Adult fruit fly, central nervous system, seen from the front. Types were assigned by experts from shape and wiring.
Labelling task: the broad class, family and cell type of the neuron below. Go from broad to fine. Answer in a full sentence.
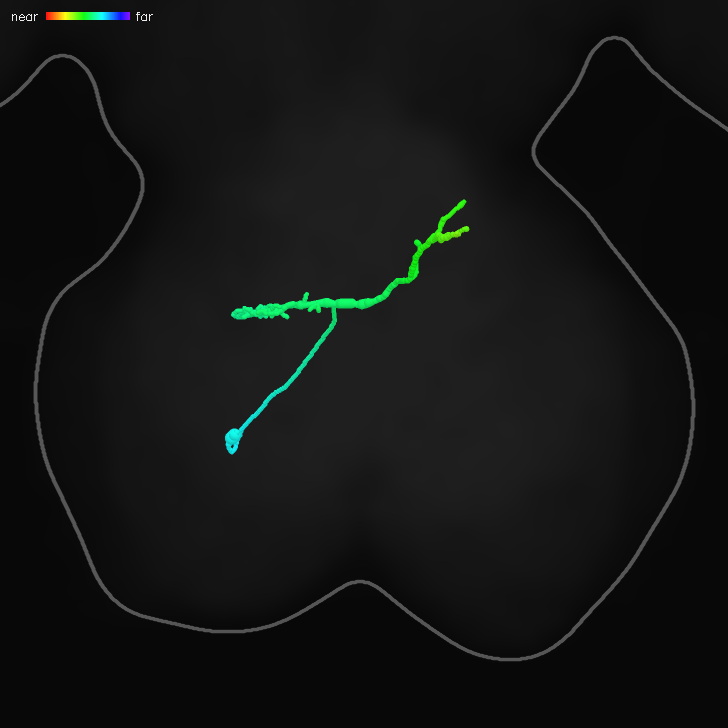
A nerve-cord intrinsic neuron of hemilineage 08B, type IN08B070_a.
